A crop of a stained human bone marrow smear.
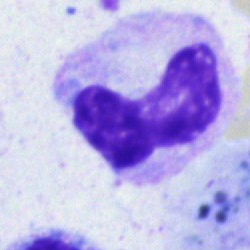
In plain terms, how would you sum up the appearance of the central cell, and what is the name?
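Starting with shape, the nucleus is bent like a bean, its hollow side facing upward toward a pale area of cytoplasm. Its chromatin stains dark purple and looks dense. The cytoplasm is pale lilac. Last, the cell outline is smooth, without spiky projections. This cell is a band neutrophil.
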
